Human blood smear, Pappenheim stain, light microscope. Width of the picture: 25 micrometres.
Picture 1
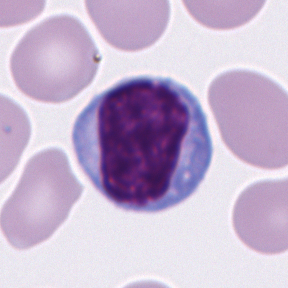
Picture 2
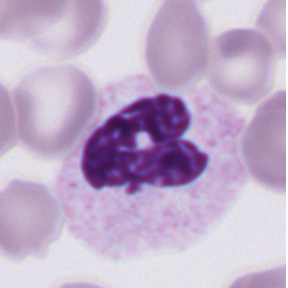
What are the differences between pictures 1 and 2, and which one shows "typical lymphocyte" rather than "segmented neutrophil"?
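I'd put the typical lymphocyte in picture 1 and the segmented neutrophil in picture 2. Both nuclei come out at about 11 by 8 micrometres, and both have coarsely clumped chromatin, so neither of those separates them. The nucleus is where they part: in picture 1 it is one unlobed mass, while in picture 2 it is folded, with a small clear hole inside it and a small knob jutting from its lower edge. The cytoplasm differs too, pale blue without distinct granules in picture 1, pale pink and filled with fine pink-lilac granules in picture 2.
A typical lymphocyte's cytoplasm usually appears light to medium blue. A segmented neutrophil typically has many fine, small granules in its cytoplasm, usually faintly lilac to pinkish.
The lymphocyte is round and smooth with no projections, about 12 micrometres across, roughly 1.5 times the width of a whole red cell in the picture, and its dark purple nucleus fills about 60% of its area.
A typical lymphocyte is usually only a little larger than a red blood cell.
The neutrophil's outline, by comparison, is only roughly round.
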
